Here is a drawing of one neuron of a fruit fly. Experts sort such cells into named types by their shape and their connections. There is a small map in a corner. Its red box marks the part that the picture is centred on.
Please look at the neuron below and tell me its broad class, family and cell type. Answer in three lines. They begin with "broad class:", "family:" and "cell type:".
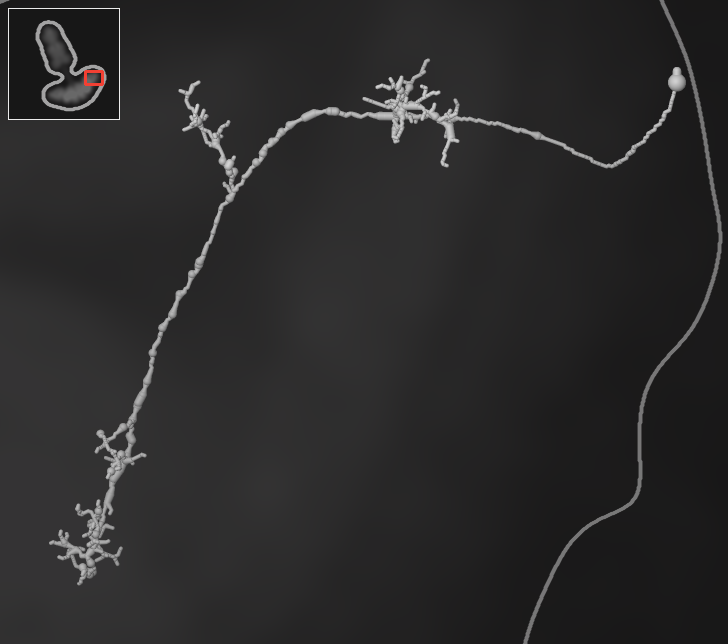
broad class: optic-lobe intrinsic neuron
family: TmY
cell type: TmY17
